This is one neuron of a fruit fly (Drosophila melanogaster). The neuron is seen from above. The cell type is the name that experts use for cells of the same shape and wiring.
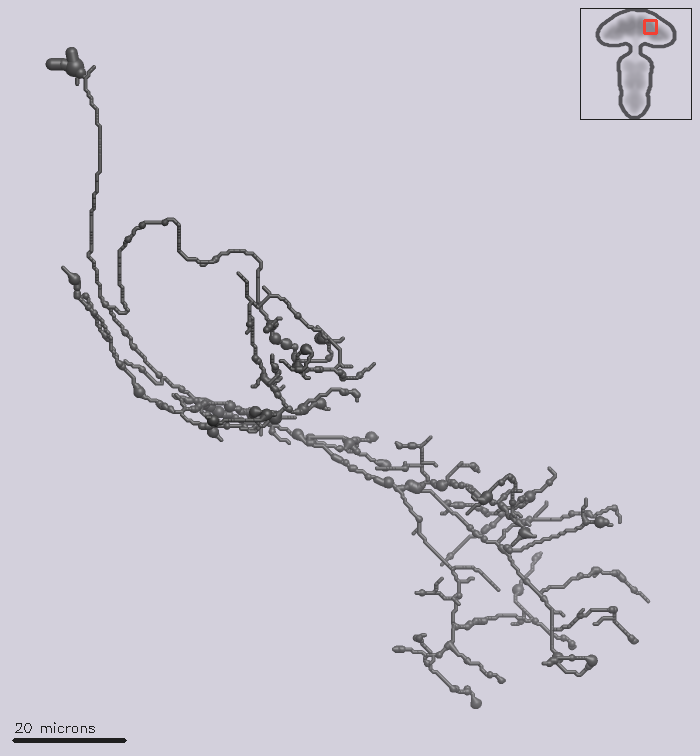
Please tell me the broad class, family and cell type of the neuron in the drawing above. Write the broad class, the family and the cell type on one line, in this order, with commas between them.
central-brain intrinsic neuron, hemilineage LHd1, CB2892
